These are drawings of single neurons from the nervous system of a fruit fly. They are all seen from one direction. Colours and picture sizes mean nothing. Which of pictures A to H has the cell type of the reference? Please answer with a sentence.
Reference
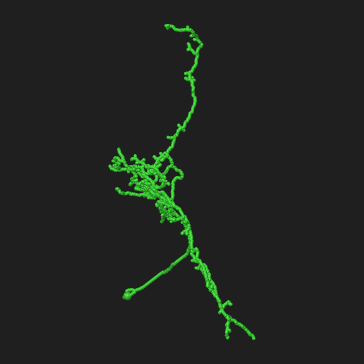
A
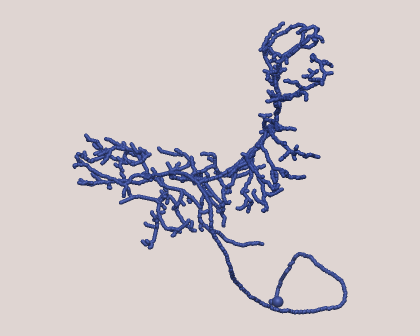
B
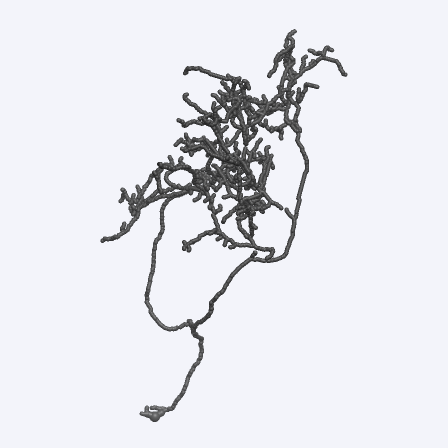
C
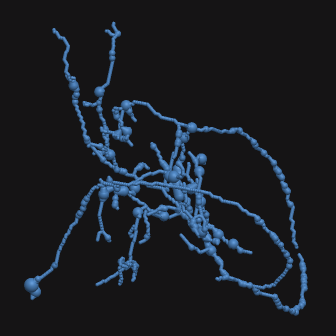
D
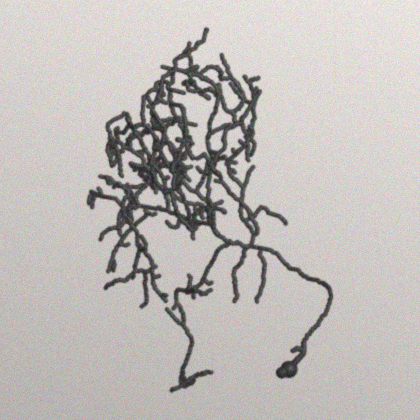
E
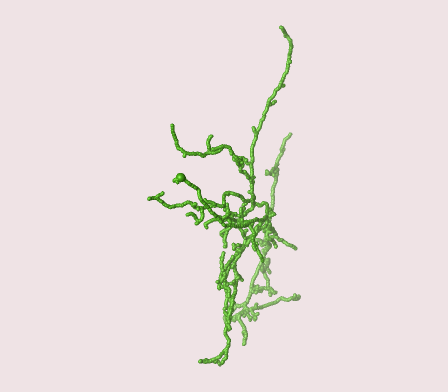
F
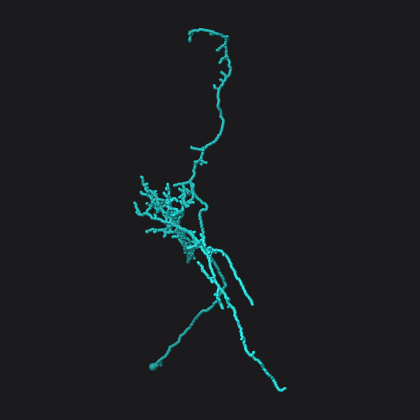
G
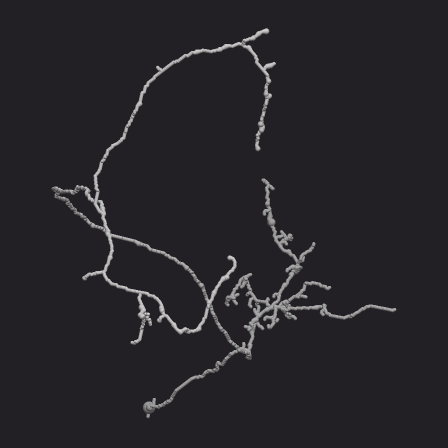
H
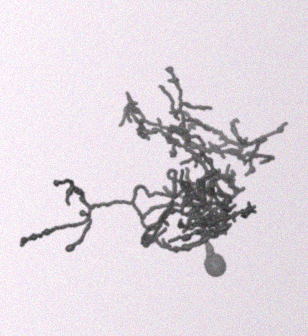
Picture F shows a neuron of the same cell type.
